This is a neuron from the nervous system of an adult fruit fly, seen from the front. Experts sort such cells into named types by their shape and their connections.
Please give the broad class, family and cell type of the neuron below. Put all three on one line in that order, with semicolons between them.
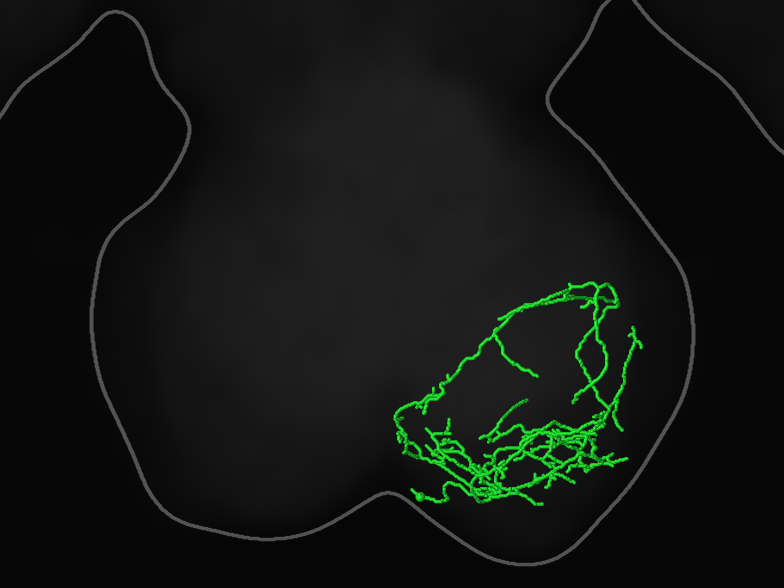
nerve-cord intrinsic neuron; hemilineage 04B; IN04B078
